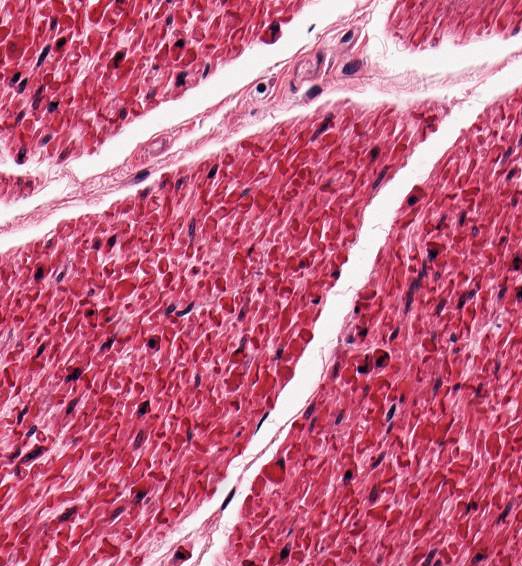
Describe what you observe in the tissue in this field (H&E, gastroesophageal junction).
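It's packed with deeply eosinophilic muscle cells, split into bundles by narrow white clefts. Most are cut across or obliquely, so you see small rounded to polygonal red profiles. You won't find epithelium, glands or fat cells anywhere in the field.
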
